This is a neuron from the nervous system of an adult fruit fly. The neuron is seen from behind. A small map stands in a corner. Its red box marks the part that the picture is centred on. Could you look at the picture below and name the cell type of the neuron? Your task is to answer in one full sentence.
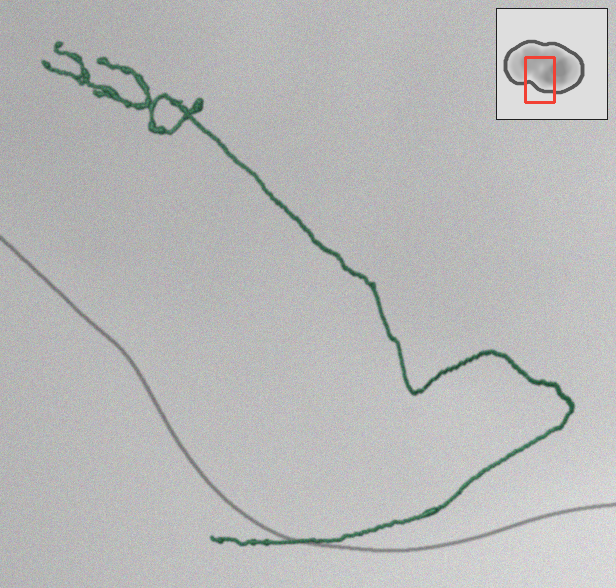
What this neuron is, by cell type, is LgAG7.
